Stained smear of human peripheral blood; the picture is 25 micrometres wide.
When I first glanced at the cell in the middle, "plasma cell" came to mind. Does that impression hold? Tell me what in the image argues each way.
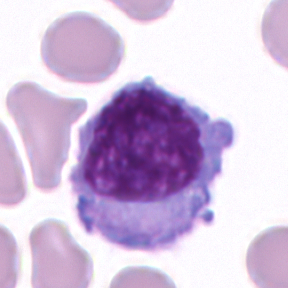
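Yes: the name plasma cell suits this cell. The nucleus lies in the upper part of the cell, with most of the cytoplasm below it.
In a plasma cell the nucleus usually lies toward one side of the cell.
The chromatin is dark purple and coarsely clumped, with paler gaps between the clumps.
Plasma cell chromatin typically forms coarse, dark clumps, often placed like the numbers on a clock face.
The nucleus is about 10 micrometres across, no nucleolus is visible, and the cytoplasm shows no coarse granules.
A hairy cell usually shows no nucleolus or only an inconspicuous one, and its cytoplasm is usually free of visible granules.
Those two findings would fit either name, so it is the one-sided nucleus and the clumped chromatin that decide for plasma cell over hairy cell. The outline is irregular rather than smoothly round, with small rounded blebs projecting from the right side.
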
